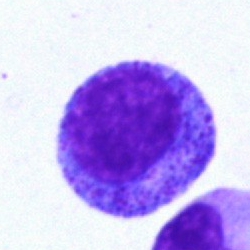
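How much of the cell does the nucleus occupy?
Most of it.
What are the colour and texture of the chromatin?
Deep purple, with a mottled, patchy texture.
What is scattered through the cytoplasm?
Many small dark purple granules.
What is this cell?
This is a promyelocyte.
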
